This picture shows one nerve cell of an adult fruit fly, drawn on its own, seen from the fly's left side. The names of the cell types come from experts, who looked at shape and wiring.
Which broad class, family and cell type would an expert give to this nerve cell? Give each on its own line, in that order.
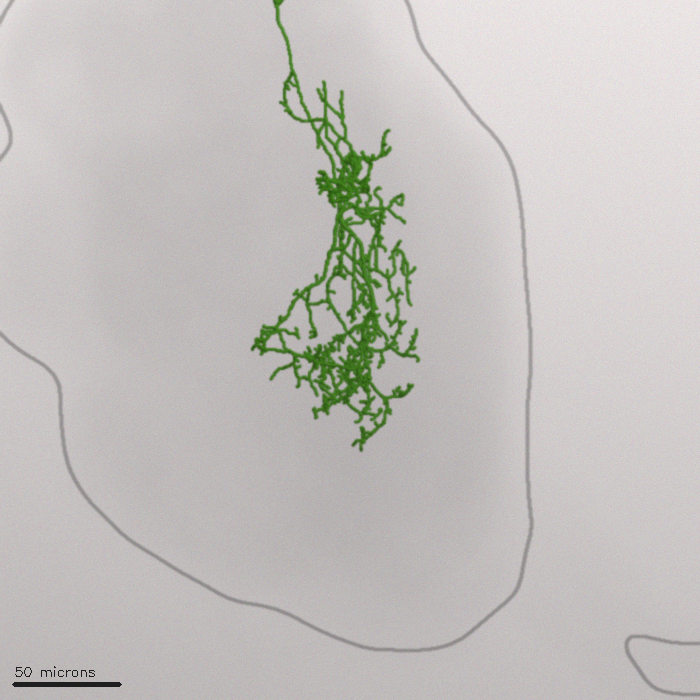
visual projection neuron
hemilineage LHl4_posterior
LoVP50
